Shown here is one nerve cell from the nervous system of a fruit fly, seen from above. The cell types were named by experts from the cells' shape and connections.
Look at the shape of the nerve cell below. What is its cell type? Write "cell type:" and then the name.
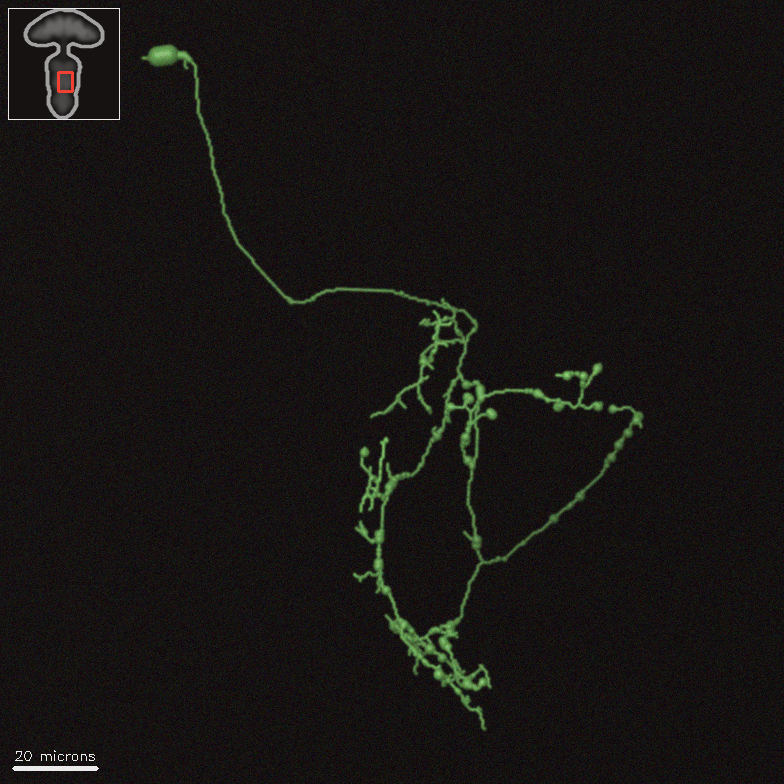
cell type: IN14A087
